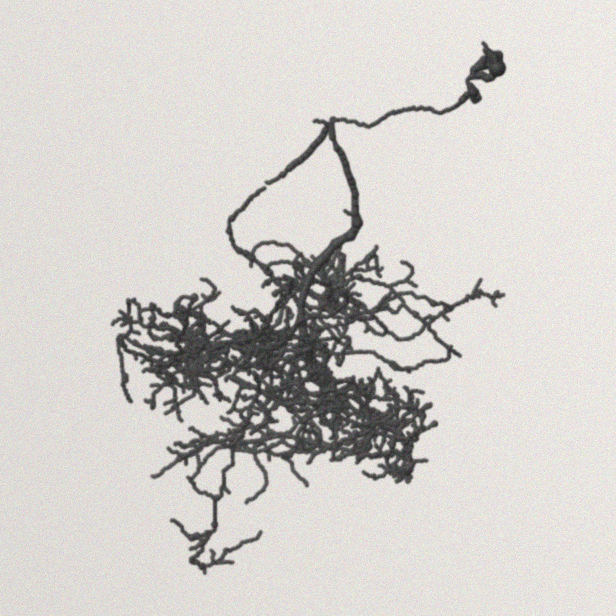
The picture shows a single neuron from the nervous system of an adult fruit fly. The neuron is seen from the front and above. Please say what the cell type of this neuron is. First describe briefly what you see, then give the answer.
Its cell body lies at the upper right of the picture. The picture shows more than a hundred branch ends. This is a central-brain intrinsic neuron. The cell type is LAL016.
